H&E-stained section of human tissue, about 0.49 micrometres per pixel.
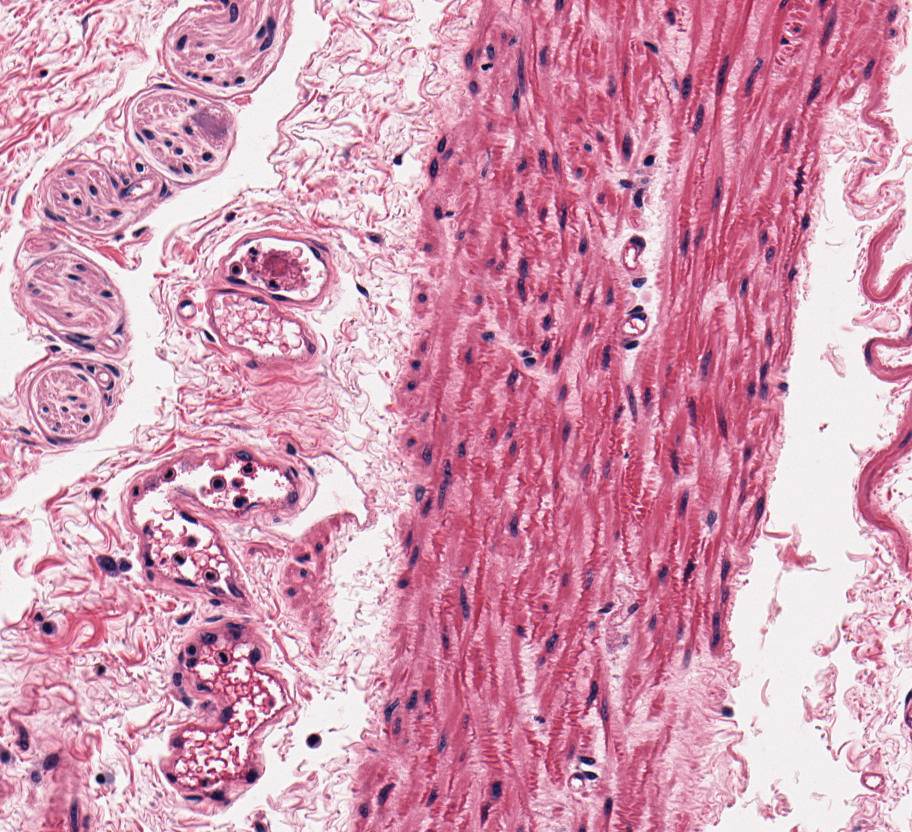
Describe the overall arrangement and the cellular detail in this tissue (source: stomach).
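First, layout: a broad band of smooth muscle runs from top to bottom through the centre and right of the field. Second, orientation: its cells are cut lengthwise and run roughly from top to bottom. Third, nuclei: these are elongated and cigar-shaped, lying parallel to the fibres. Fourth, surroundings: the connective tissue beside the band is loose, pale and wispy.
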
